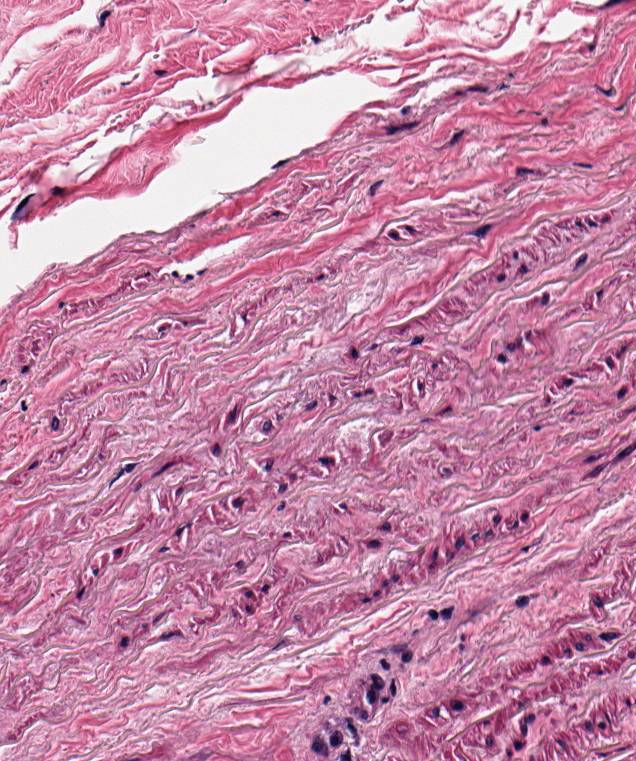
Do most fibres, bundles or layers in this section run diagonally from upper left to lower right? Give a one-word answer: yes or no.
No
